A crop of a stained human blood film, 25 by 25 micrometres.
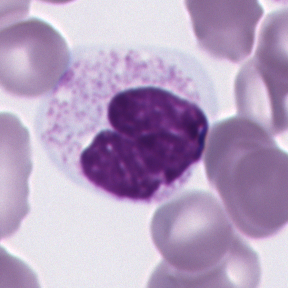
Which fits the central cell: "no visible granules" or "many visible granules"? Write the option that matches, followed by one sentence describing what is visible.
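Many visible granules. Fine pink-lilac granules are scattered throughout the cytoplasm.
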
